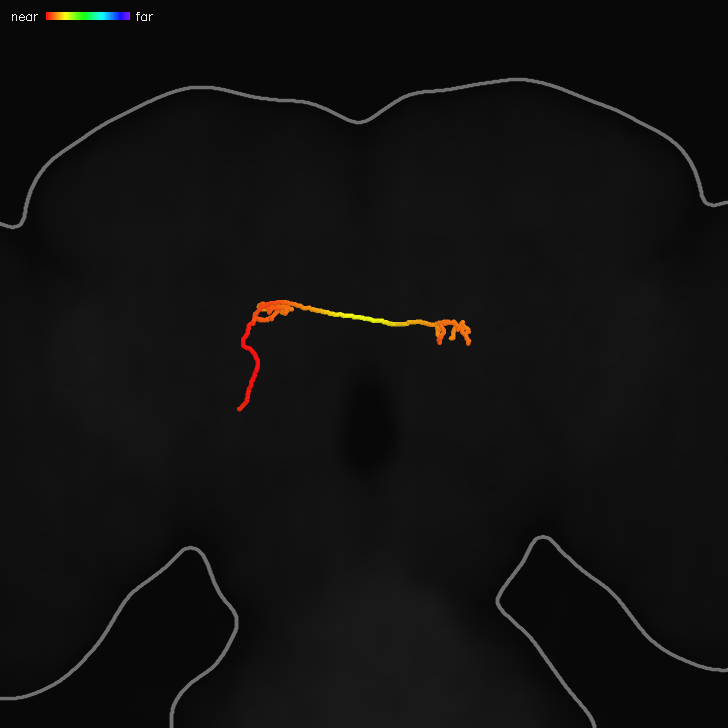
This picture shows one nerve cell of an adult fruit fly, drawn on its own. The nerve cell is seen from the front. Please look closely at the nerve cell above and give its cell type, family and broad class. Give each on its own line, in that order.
ORN_D
class olfactory
sensory neuron entering the brain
